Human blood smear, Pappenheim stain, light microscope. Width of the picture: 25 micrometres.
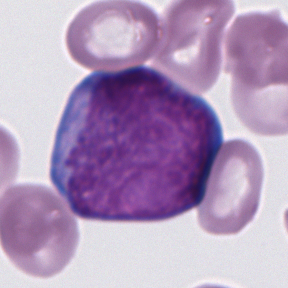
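Myeloblast, centre of the peripheral blood smear. Cytoplasm deep blue, a narrow rim widest on the left side. No cytoplasmic granules. Cell surface without blebs or projections.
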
